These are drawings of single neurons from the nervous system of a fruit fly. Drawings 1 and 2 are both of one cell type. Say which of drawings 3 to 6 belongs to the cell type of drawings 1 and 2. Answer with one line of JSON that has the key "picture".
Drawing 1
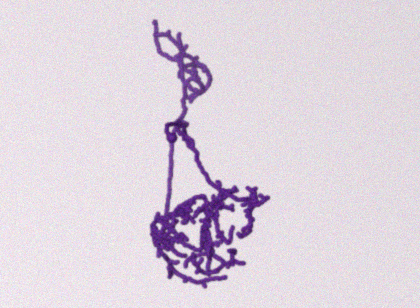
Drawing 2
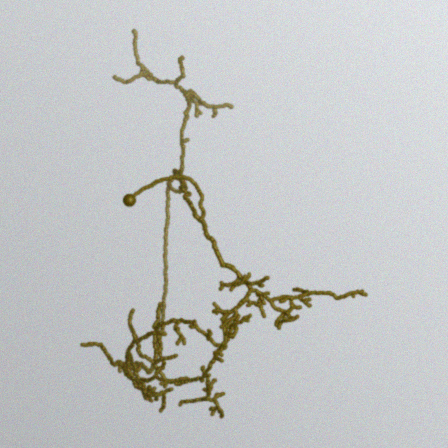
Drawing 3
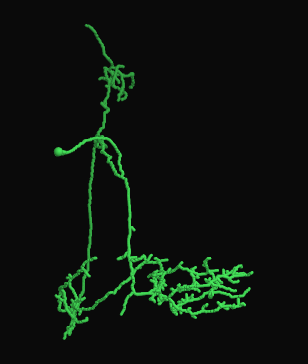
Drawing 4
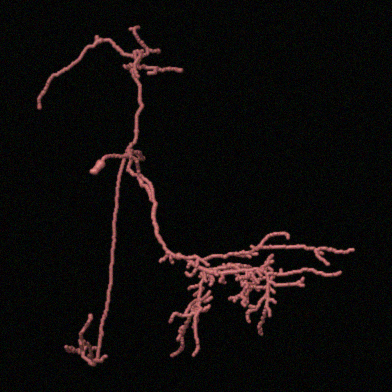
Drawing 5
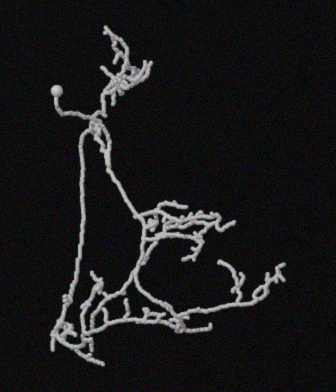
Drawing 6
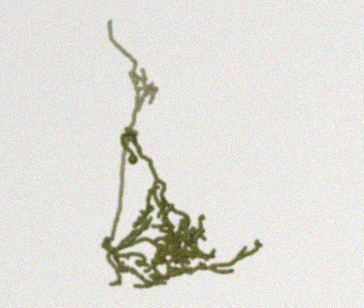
{"picture": 4}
